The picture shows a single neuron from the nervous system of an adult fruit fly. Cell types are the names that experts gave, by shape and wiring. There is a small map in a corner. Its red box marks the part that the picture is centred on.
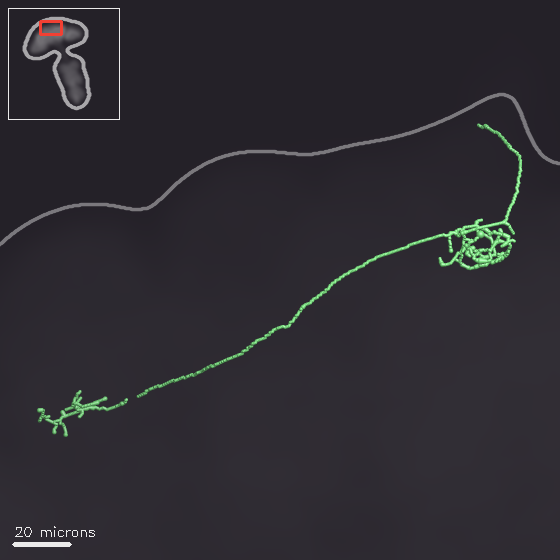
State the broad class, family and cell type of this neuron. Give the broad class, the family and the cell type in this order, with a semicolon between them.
sensory neuron entering the brain; class olfactory; ORN_DP1l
